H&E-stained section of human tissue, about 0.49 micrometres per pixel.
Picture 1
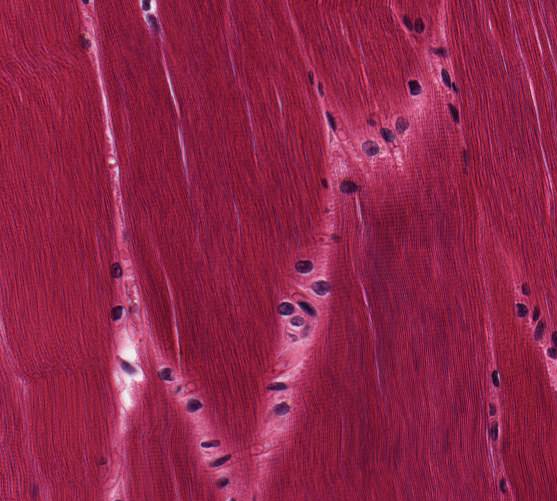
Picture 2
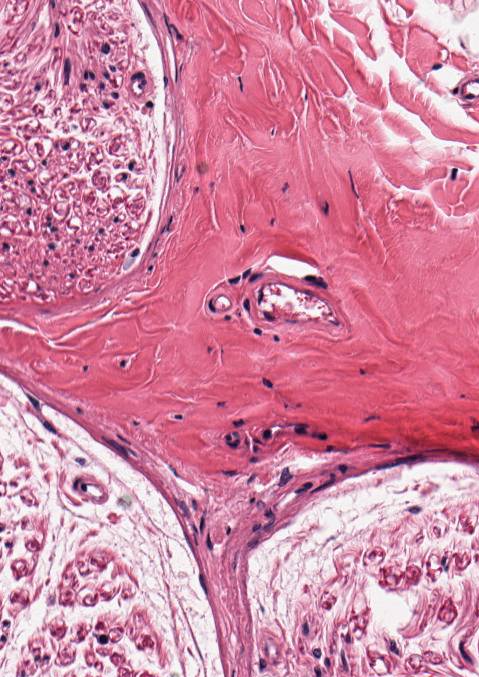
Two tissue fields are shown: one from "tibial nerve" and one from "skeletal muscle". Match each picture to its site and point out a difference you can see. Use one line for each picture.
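The field in picture 1 comes from the skeletal muscle. The whole field is filled with long, broad, deep pink muscle fibres running roughly from top to bottom.
The field in picture 2 comes from the tibial nerve. Within the bundles the fibres are cut across, showing as many small round profiles with pale centres and pink rims.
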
